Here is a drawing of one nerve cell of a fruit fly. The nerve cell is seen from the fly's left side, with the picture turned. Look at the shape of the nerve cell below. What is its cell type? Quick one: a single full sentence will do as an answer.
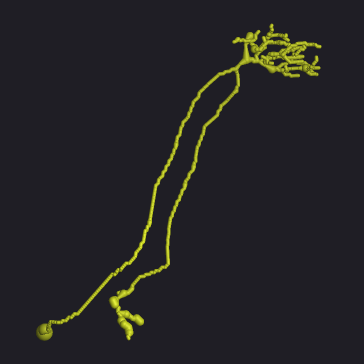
The neuron has T4b as its cell type.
